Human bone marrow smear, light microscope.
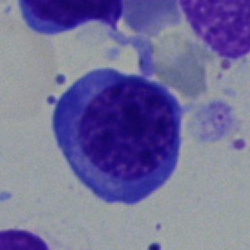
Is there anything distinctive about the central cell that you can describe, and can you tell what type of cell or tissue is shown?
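Looking at the outline first: round to oval, with a smooth edge. The nucleus isn't centred; it sits toward the upper right of the cell. That leaves the rim of cytoplasm at its widest on the left and along the lower side. I can't make out any granules in that cytoplasm. So this is an erythroblast.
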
